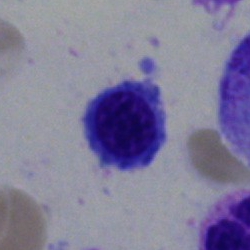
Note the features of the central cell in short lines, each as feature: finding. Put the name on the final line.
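Shape: roughly round, edge slightly uneven and ruffled
Cytoplasm: thin deep blue rim around nucleus
Chromatin: dense, dark purple
Nearby: small round blue fragment just above top of cell
Name: lymphocyte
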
